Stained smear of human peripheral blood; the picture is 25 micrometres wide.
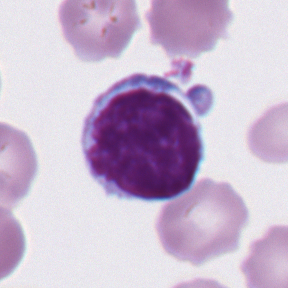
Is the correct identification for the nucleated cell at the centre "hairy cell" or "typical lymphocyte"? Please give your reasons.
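This one is a typical lymphocyte. What decides it is the cytoplasm, which forms only a thin rim around the nucleus.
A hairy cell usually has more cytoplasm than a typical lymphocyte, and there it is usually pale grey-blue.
Here the cytoplasm is pale blue. The nucleus is round in outline, about 10 micrometres across, and stains a deep purple, with dense, coarsely clumped chromatin.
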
